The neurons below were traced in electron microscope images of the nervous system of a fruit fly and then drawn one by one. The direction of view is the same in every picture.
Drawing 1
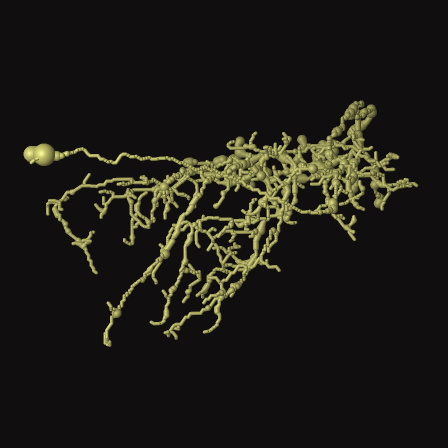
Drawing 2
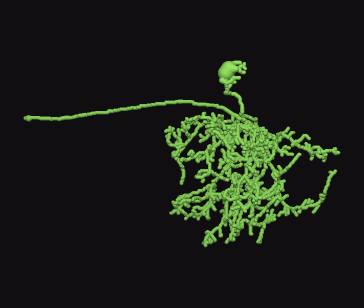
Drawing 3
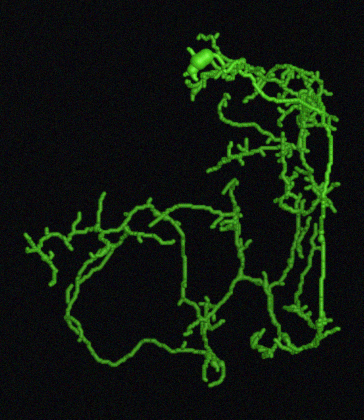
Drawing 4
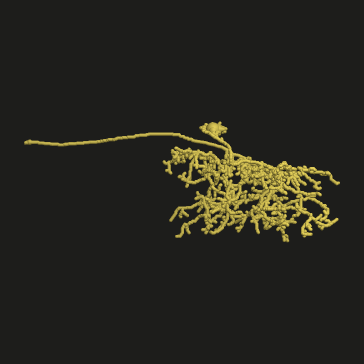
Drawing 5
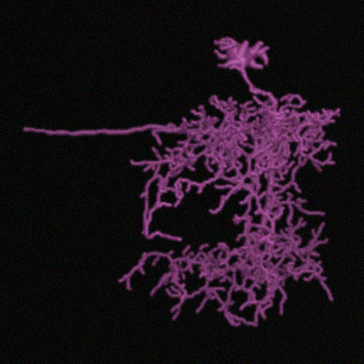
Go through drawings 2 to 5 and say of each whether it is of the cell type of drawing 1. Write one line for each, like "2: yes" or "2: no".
2: no
3: no
4: no
5: no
